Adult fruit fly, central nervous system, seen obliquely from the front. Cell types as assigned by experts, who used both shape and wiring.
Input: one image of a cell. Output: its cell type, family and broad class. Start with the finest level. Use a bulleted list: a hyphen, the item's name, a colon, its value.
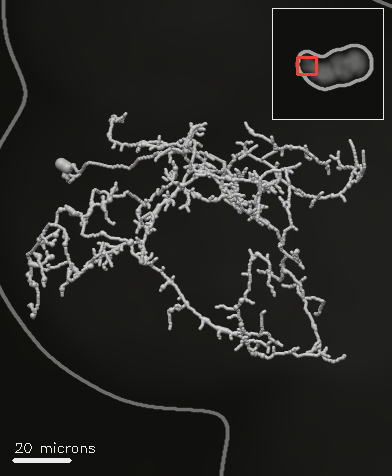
- cell type: IN03A059
- family: hemilineage 03A
- broad class: nerve-cord intrinsic neuron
